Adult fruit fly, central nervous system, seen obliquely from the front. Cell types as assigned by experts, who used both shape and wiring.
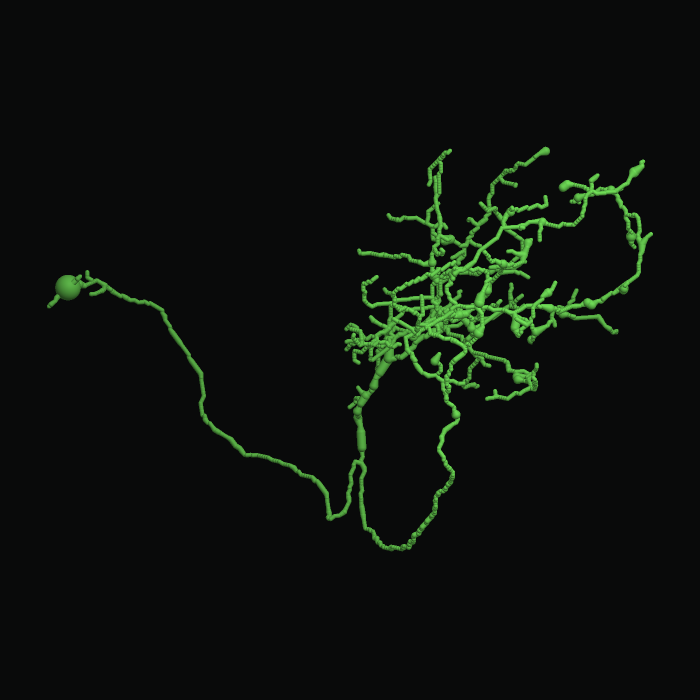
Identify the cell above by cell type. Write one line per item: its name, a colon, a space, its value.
cell type: SLP044_d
